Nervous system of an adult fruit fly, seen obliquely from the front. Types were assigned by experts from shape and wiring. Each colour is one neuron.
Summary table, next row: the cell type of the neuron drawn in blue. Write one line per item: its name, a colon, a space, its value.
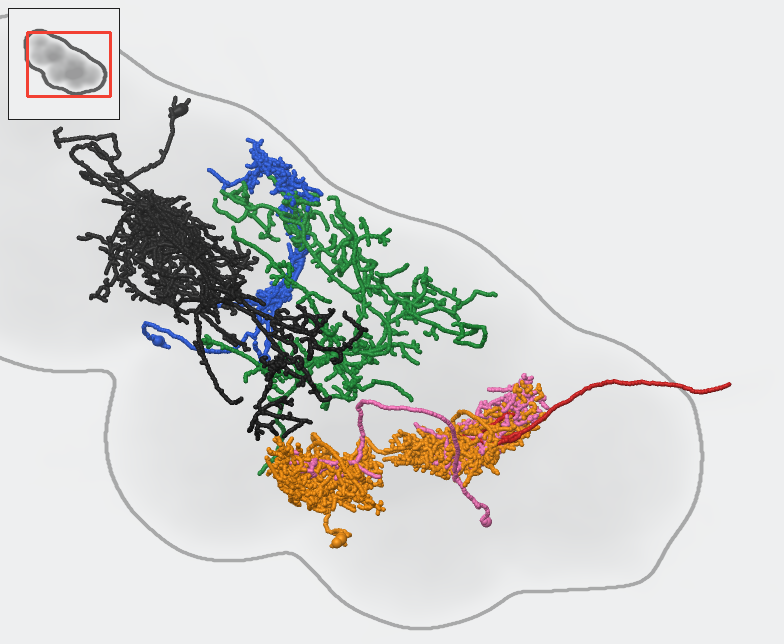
cell type: IN10B023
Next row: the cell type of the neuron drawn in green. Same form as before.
cell type: IN06B017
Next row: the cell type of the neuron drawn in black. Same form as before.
cell type: INXXX119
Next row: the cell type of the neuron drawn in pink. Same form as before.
cell type: IN06B067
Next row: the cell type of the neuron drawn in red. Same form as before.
cell type: SNta18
